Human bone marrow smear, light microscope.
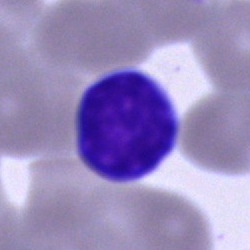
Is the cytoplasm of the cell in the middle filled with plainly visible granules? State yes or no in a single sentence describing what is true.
No, granules are not seen anywhere in its cytoplasm.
